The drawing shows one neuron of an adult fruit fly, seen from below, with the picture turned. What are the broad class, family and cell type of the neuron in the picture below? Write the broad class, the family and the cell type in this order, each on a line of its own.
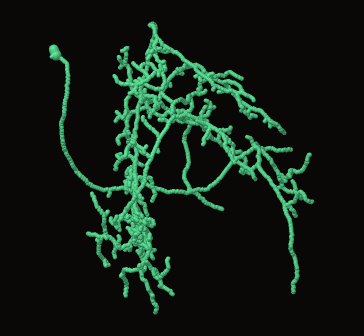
nerve-cord intrinsic neuron
hemilineage 04B
IN04B100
